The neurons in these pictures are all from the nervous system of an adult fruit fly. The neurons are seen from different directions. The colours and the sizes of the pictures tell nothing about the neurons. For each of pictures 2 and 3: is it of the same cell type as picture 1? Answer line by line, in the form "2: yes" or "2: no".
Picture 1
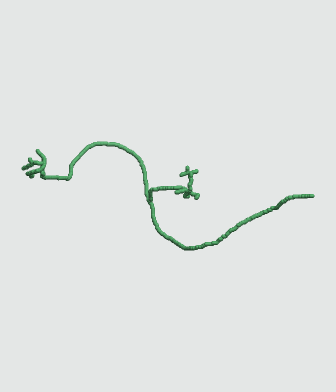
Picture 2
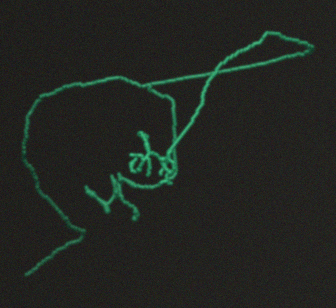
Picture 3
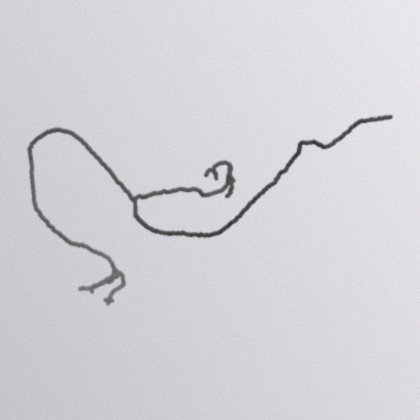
2: yes
3: yes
